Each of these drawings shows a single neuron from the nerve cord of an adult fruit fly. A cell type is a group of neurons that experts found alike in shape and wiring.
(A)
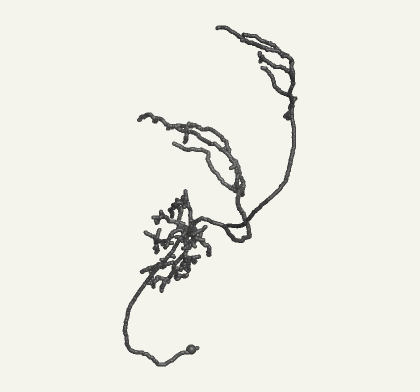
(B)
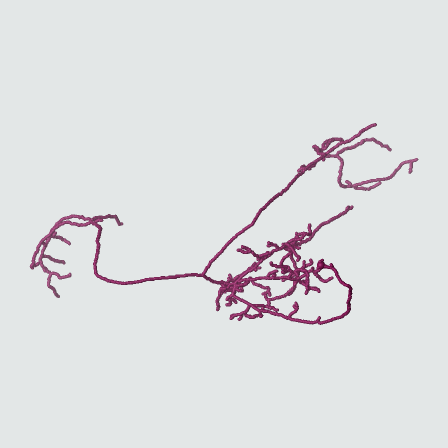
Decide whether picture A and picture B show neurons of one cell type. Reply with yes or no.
yes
